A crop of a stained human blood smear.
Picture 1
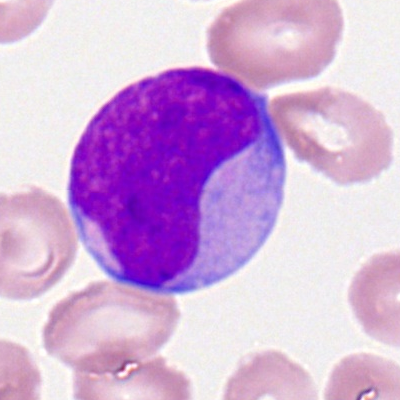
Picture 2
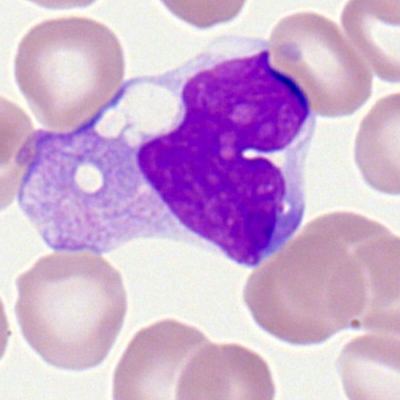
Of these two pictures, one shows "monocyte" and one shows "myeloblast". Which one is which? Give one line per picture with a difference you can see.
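Picture 1 shows a myeloblast: No vacuoles are seen in the cytoplasm.
Picture 2 shows a monocyte: One small round clear vacuole sits in the left part of the cytoplasm.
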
